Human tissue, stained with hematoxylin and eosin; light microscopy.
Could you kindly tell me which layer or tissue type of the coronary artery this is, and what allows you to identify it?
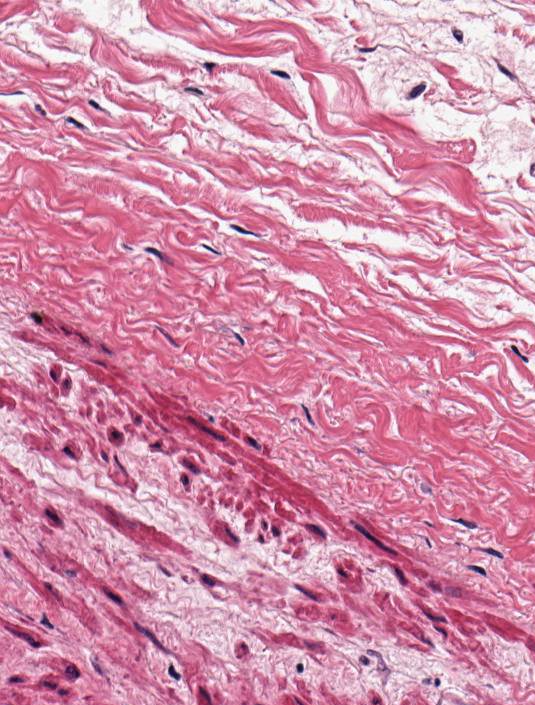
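Tunica adventitia is the part in view, with dense wavy collagen across the upper two-thirds and a more cellular zone in the lower left third. Sparse, thin, dark, elongated fibroblast nuclei lie between the collagen bundles.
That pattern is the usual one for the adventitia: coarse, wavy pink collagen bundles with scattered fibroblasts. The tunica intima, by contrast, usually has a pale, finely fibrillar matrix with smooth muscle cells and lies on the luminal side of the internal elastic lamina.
White clefts separate the bundles, widest in the upper right, and no epithelium is present.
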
